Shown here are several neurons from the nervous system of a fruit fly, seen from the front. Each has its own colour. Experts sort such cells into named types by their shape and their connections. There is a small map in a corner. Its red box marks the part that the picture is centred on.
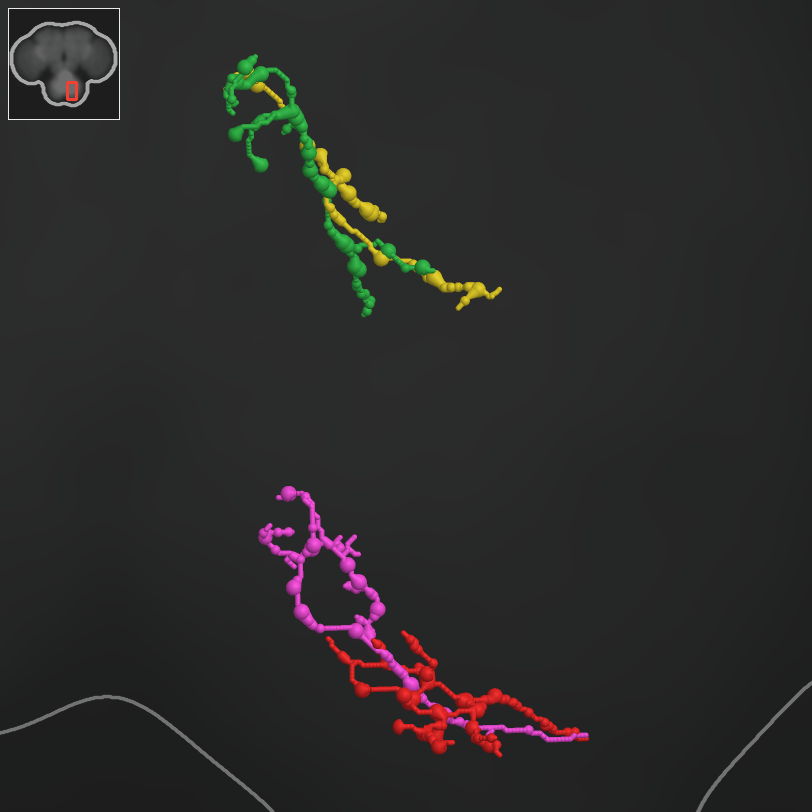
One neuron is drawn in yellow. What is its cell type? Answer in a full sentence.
The cell type is SNta39.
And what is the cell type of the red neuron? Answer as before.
The cell type is SNxx33.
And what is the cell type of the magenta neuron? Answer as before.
The cell type is SNta30.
